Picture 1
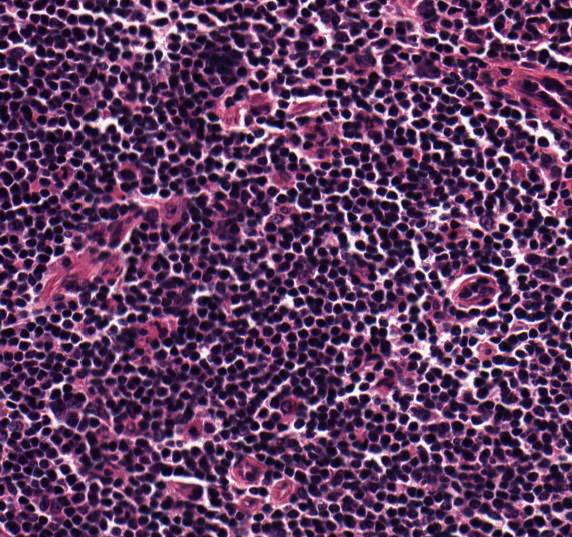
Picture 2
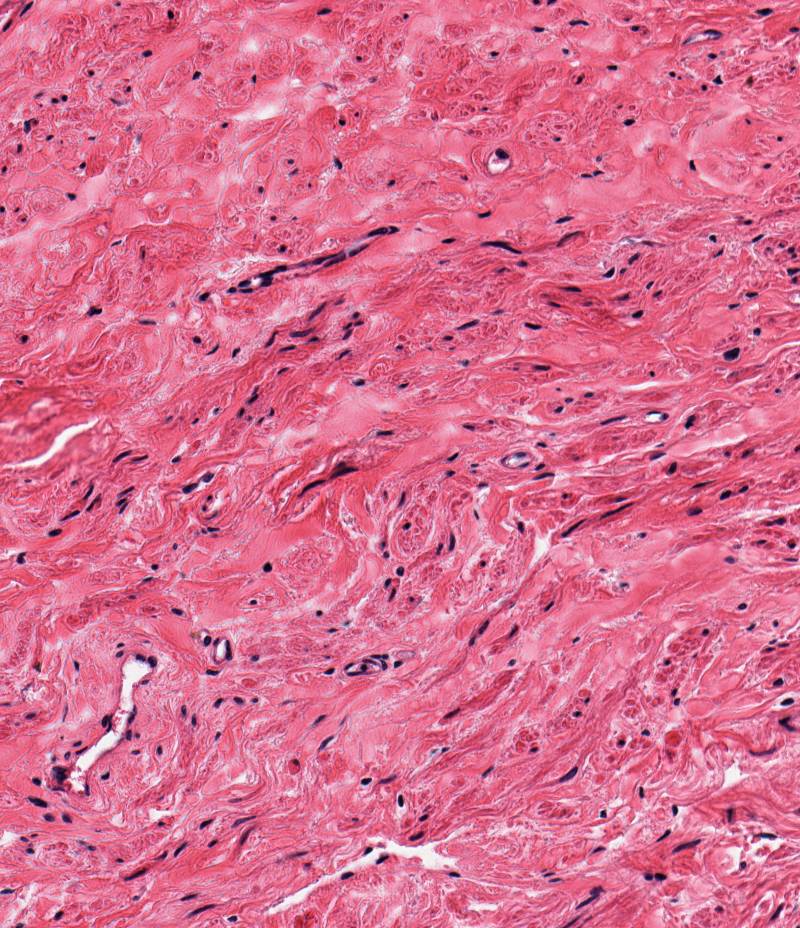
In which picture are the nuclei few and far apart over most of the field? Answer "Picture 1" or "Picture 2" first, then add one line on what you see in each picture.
Picture 2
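In picture 1: Densely packed small round cells with dark nuclei fill almost the whole field.
In picture 2: The nuclei are small, dark and elongated to ovoid, scattered sparsely through the tissue.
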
